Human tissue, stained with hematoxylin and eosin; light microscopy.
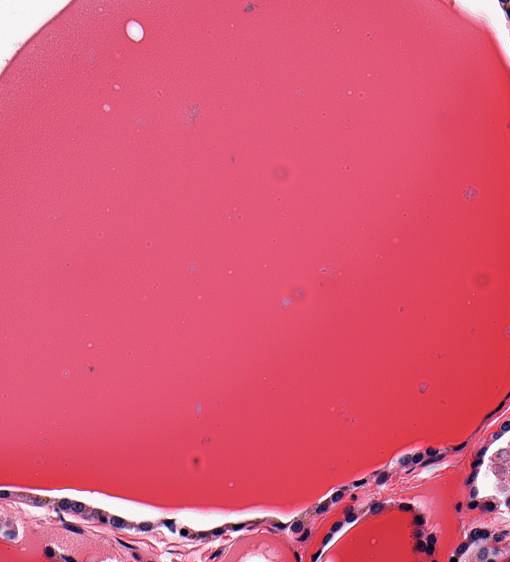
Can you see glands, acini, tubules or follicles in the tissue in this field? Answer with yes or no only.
Yes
